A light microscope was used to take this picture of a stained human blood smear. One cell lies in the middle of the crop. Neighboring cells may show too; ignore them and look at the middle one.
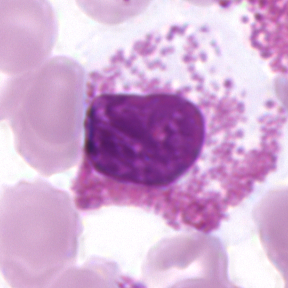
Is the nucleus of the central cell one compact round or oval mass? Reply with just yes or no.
Yes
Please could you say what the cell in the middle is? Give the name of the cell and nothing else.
eosinophil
